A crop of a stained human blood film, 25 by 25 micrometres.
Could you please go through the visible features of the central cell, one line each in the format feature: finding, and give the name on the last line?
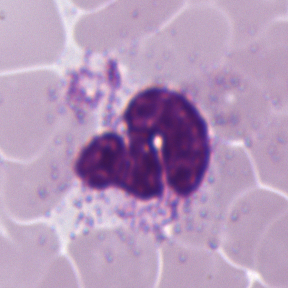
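Nucleus: two joined lobes, smaller on the left, larger and curved on the right
Chromatin: dark purple, dense
Cytoplasm: very pale, almost colourless
Granules: small, purple, loosely scattered through the cytoplasm
Name: segmented neutrophil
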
